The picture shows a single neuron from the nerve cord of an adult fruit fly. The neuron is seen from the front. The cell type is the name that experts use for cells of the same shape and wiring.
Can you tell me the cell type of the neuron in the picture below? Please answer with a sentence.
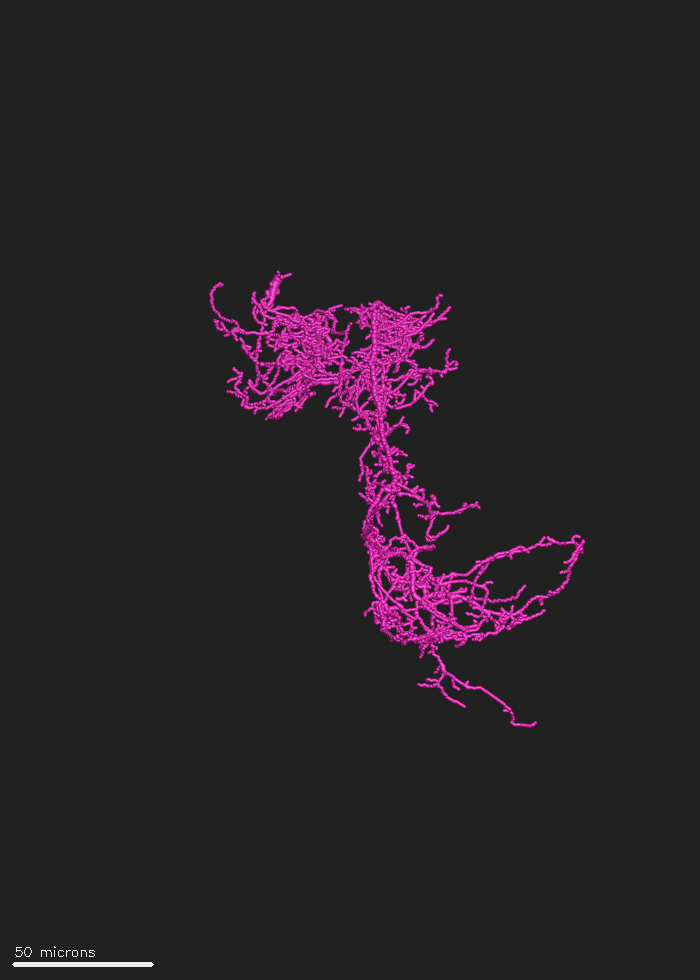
The cell type is ANXXX055.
